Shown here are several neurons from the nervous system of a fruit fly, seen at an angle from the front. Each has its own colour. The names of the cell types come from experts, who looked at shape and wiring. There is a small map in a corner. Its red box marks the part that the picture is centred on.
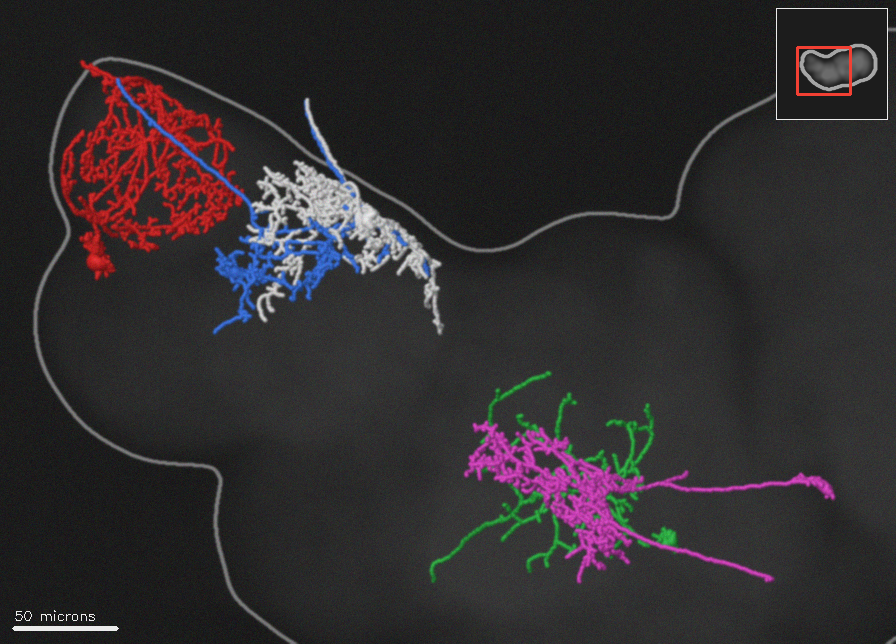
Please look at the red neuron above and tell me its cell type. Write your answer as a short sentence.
The cell type is EN00B013.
